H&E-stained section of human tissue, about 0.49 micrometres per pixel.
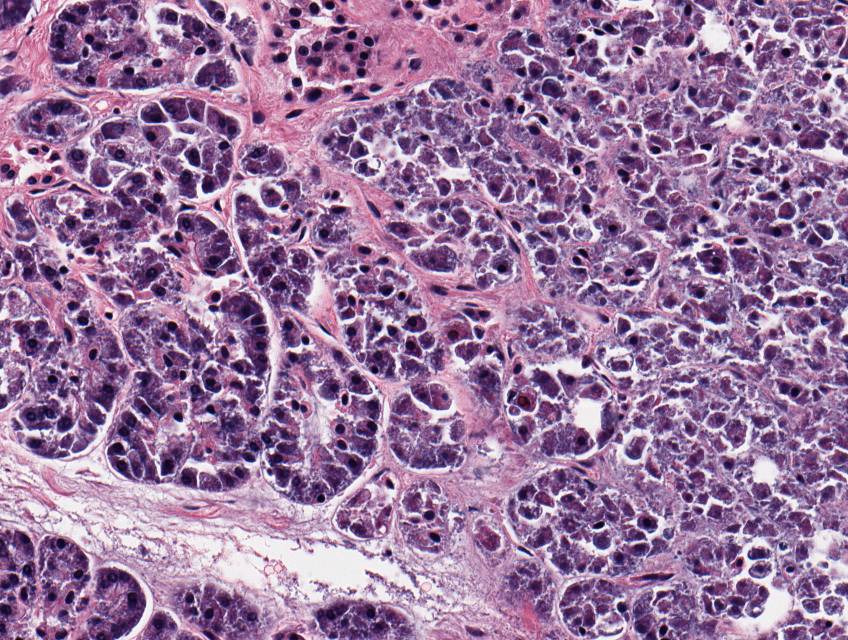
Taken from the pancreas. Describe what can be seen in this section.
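The left half of the section shows cells arranged in rounded nests, divided from one another by thin pink fibrous septa, whereas the right half forms a more continuous sheet. The cells possess abundant granular purple cytoplasm, and most contain a single round dark nucleus. Along the lower left runs loose pale fibrous tissue containing a horizontal empty cleft.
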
